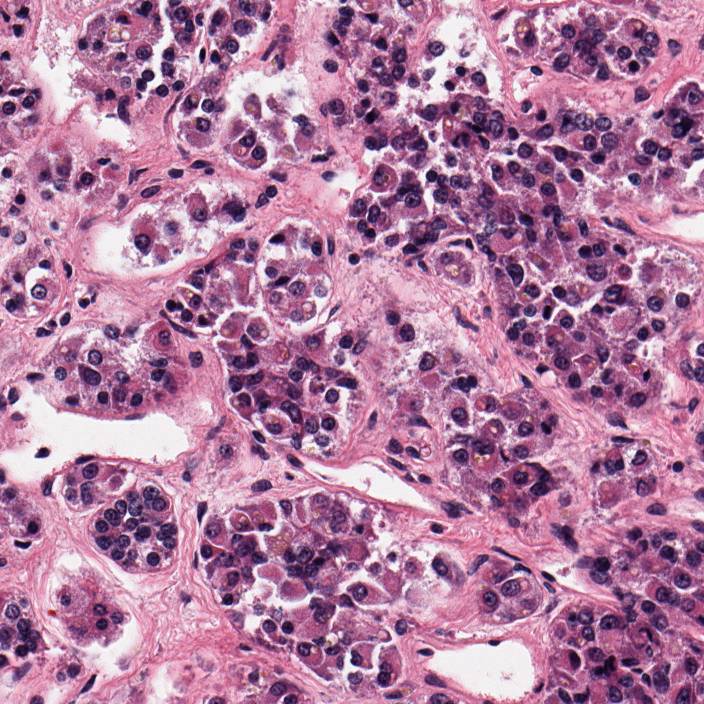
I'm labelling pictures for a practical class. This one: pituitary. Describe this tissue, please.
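Across the field, cells lie in rounded nests and cords separated by thin pink fibrous septa. The nested cells form no glands with central lumina. The septa are pale pink collagen with a few thin spindle-shaped nuclei. Clear retraction clefts partly separate many nests from the septa.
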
